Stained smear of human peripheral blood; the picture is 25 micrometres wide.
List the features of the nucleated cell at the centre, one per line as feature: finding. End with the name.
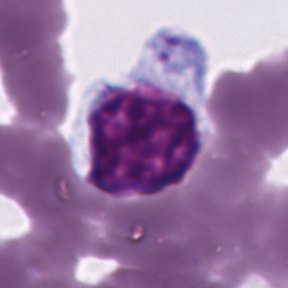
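Cytoplasm: only a thin rim beside the nucleus, except at the top of the cell
Colour: pale greyish-blue
Dots: a few small purple ones in the cytoplasm at the top
Position: nucleus in the lower part of the cell
Name: hairy cell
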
